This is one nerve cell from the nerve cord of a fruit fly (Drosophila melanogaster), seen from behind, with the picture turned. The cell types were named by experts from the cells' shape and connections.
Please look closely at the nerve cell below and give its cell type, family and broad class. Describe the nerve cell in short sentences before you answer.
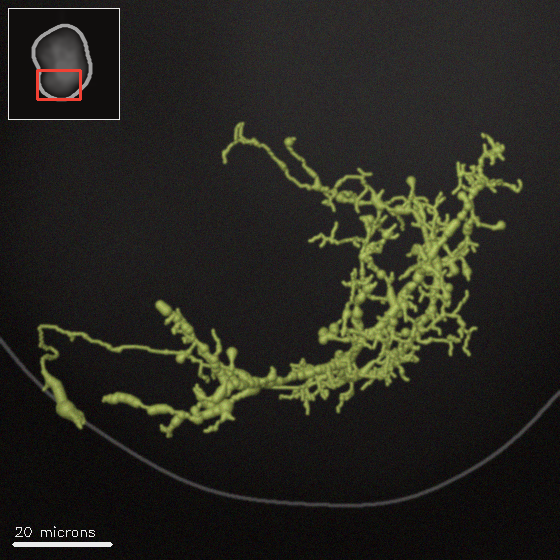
From left to right in the picture it spans about 100 microns. In this view it is wider than it is tall. The cell type is IN13A034. Its family is hemilineage 13A. It is a nerve-cord intrinsic neuron.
